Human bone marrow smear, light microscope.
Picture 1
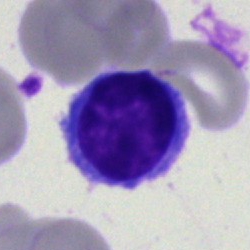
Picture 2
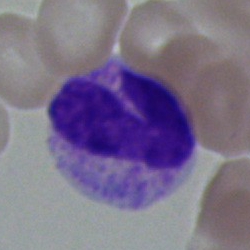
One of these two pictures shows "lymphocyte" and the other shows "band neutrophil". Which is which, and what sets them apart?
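The lymphocyte is in picture 1, and the band neutrophil is in picture 2. Both cells have a roughly round outline. In the lymphocyte, a thin rim of deep blue cytoplasm surrounds the nucleus, and neither granules nor vacuoles are visible in it.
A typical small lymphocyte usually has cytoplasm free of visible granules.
Its border is slightly ragged, with small blunt projections on the left side. The band neutrophil's cytoplasm is pale lilac rather than deep blue. A deep cleft runs into its nucleus from the upper edge, giving the nucleus a folded look.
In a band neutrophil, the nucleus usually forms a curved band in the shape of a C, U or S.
Its chromatin stains dark purple and looks dense, and no nucleoli are visible.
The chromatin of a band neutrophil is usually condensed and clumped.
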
